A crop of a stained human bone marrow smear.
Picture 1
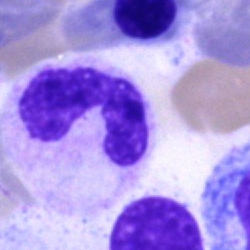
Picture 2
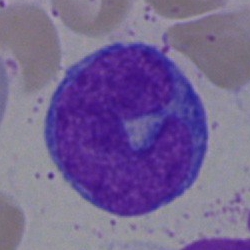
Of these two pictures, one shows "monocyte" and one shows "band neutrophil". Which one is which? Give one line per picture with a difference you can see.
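In picture 1 we see a band neutrophil: The cytoplasm is abundant and fills the space inside the curve of the nucleus.
In picture 2 we see a monocyte: The nucleus fills most of the cell.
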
